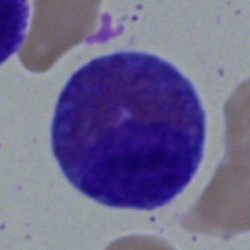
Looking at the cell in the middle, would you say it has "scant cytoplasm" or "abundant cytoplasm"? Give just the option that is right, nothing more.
Scant cytoplasm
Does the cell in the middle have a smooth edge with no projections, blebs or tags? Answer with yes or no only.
Yes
